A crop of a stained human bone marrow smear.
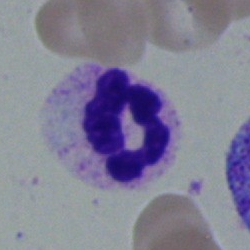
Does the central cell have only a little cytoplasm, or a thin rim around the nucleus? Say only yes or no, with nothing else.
No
